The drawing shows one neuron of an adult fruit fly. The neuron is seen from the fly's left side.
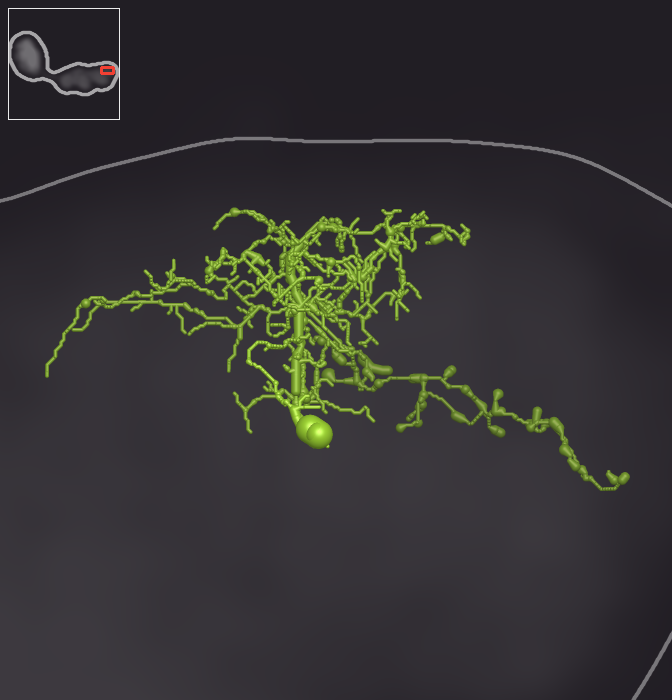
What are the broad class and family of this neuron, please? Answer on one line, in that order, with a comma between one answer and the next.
nerve-cord intrinsic neuron, hemilineage 06B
